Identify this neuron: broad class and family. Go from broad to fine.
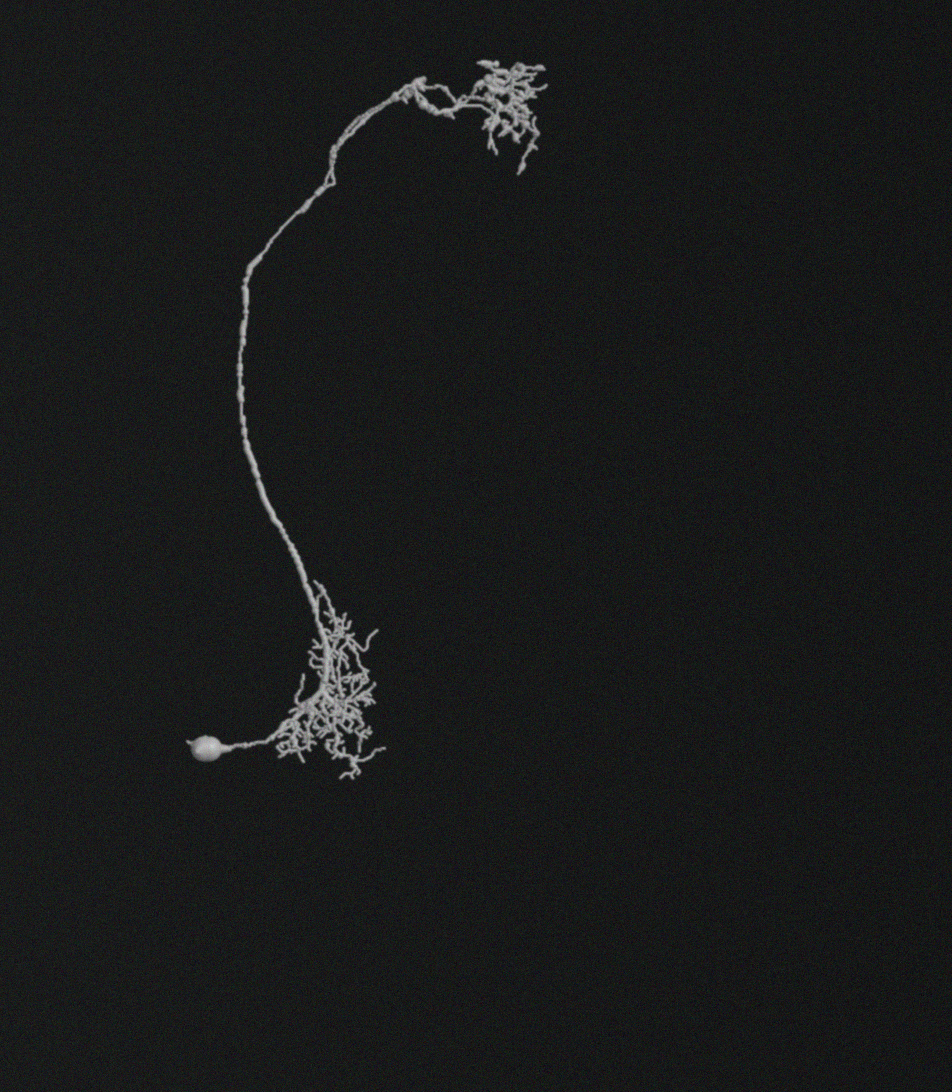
central-brain intrinsic neuron; hemilineage FLAa3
